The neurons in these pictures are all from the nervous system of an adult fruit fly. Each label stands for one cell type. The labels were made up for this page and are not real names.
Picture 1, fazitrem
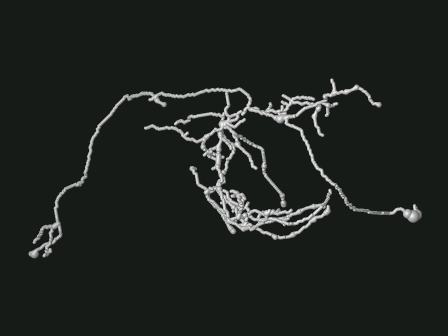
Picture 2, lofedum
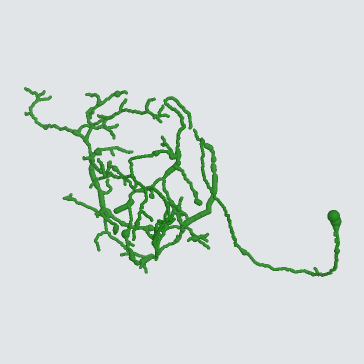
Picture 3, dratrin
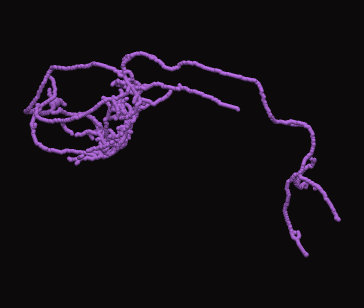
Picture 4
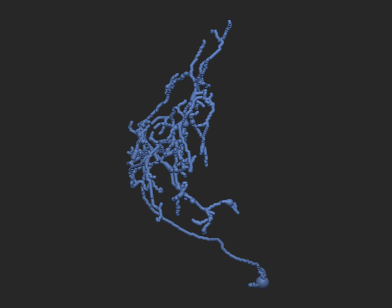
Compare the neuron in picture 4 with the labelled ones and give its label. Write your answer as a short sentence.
It belongs to lofedum.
